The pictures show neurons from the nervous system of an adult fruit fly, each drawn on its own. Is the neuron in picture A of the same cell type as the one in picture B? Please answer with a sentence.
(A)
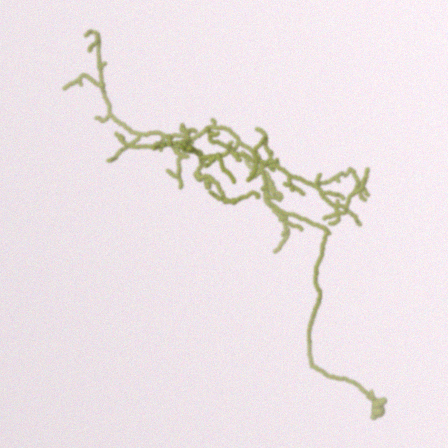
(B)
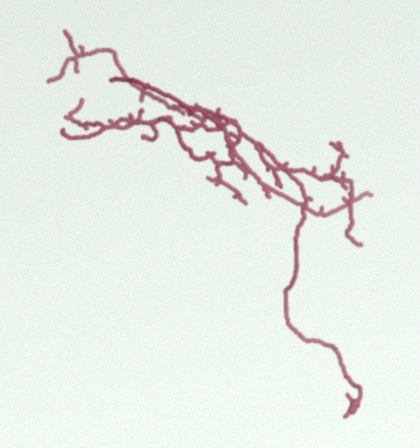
They are of the same cell type.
